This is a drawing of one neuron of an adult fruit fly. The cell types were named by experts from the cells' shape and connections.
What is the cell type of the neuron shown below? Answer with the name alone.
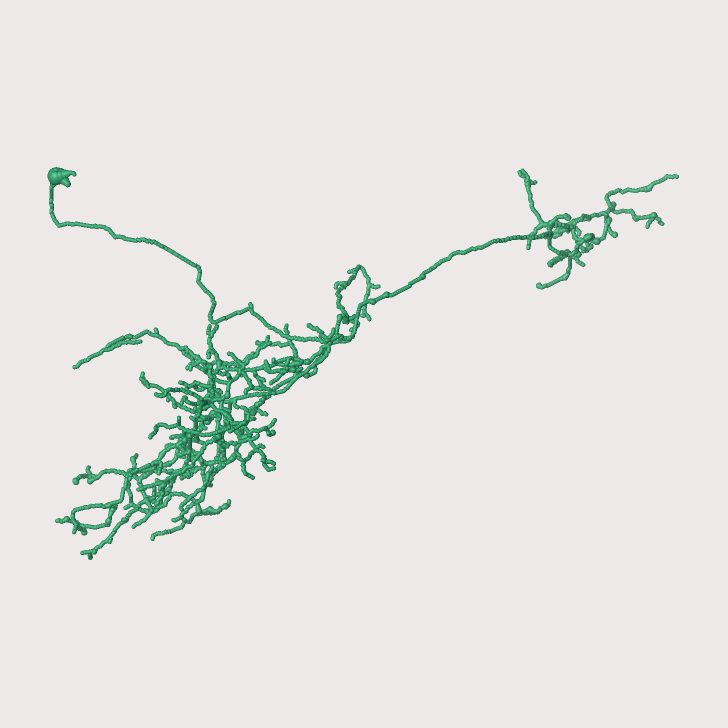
CL235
